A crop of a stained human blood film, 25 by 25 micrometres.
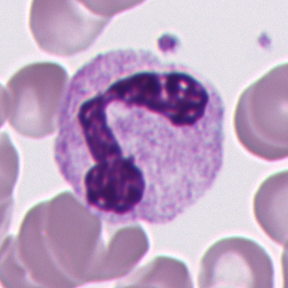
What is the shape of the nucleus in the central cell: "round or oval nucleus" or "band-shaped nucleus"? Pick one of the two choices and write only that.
Band-shaped nucleus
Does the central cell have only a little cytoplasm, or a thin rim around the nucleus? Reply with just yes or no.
No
